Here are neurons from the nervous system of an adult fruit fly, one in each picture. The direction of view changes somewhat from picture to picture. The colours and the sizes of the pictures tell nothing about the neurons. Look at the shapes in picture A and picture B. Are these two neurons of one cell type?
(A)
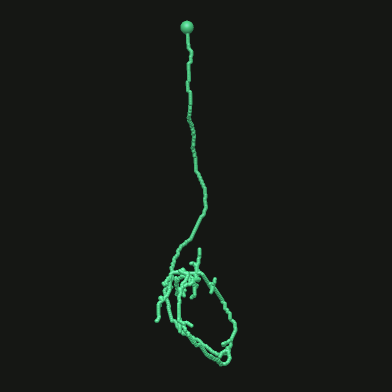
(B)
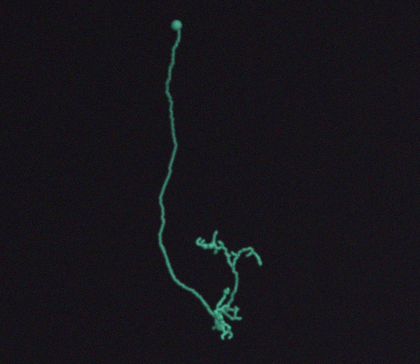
yes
